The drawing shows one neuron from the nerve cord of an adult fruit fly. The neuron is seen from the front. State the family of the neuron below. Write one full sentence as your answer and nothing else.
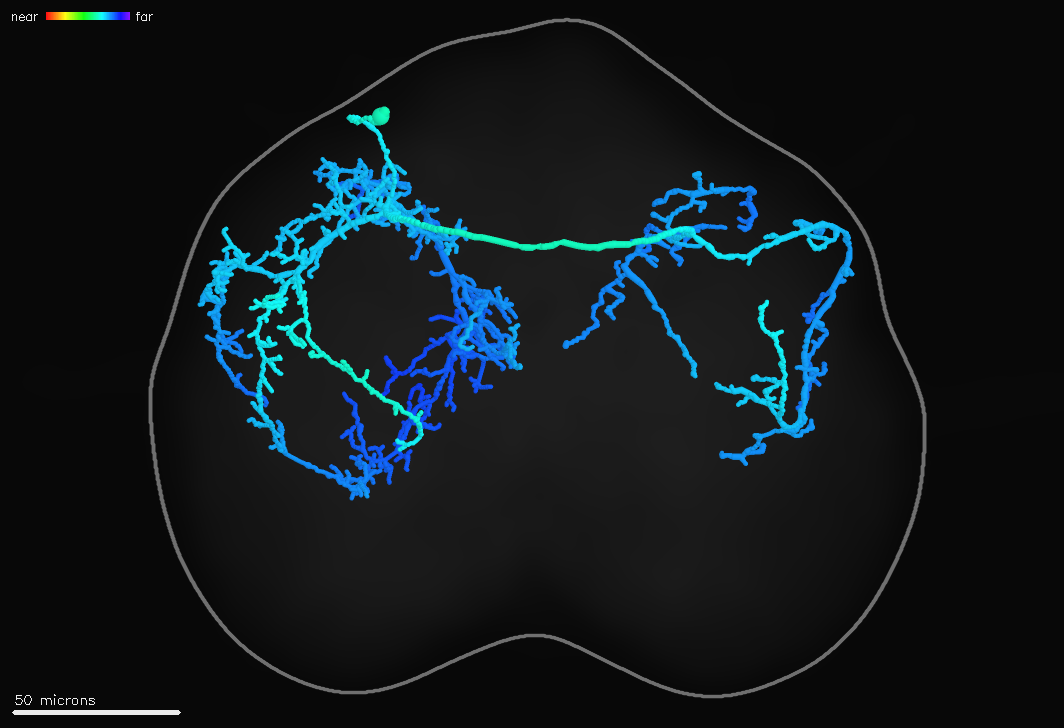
It is hemilineage 19B that is the family of this neuron.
